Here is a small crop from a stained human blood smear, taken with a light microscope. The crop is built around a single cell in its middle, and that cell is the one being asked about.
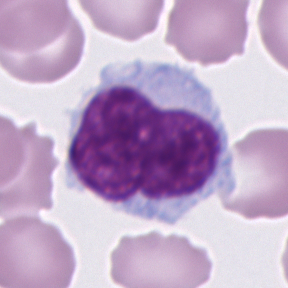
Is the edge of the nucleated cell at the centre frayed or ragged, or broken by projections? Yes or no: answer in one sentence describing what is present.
Yes, in outline this cell is rough rather than smooth and even.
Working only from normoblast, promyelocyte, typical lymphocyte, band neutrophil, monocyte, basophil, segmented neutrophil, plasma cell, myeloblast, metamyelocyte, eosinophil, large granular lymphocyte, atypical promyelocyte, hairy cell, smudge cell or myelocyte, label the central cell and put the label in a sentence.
Present in the middle of the crop is a hairy cell.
